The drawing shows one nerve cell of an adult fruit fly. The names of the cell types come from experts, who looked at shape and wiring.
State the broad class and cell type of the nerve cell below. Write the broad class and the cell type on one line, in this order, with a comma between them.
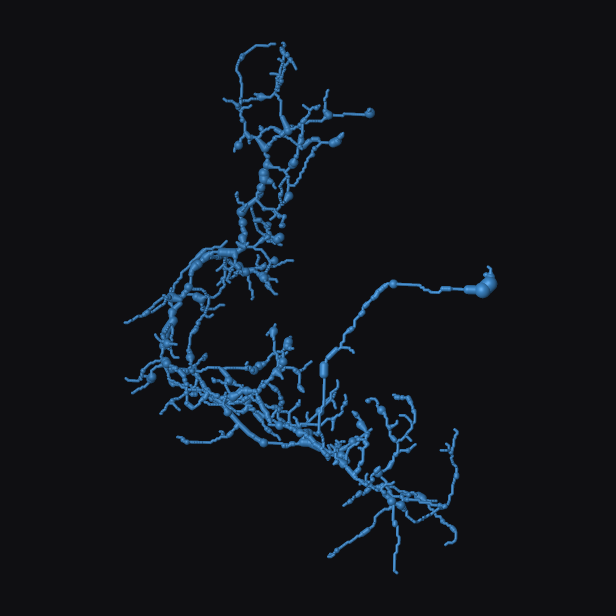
central-brain intrinsic neuron, CL149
